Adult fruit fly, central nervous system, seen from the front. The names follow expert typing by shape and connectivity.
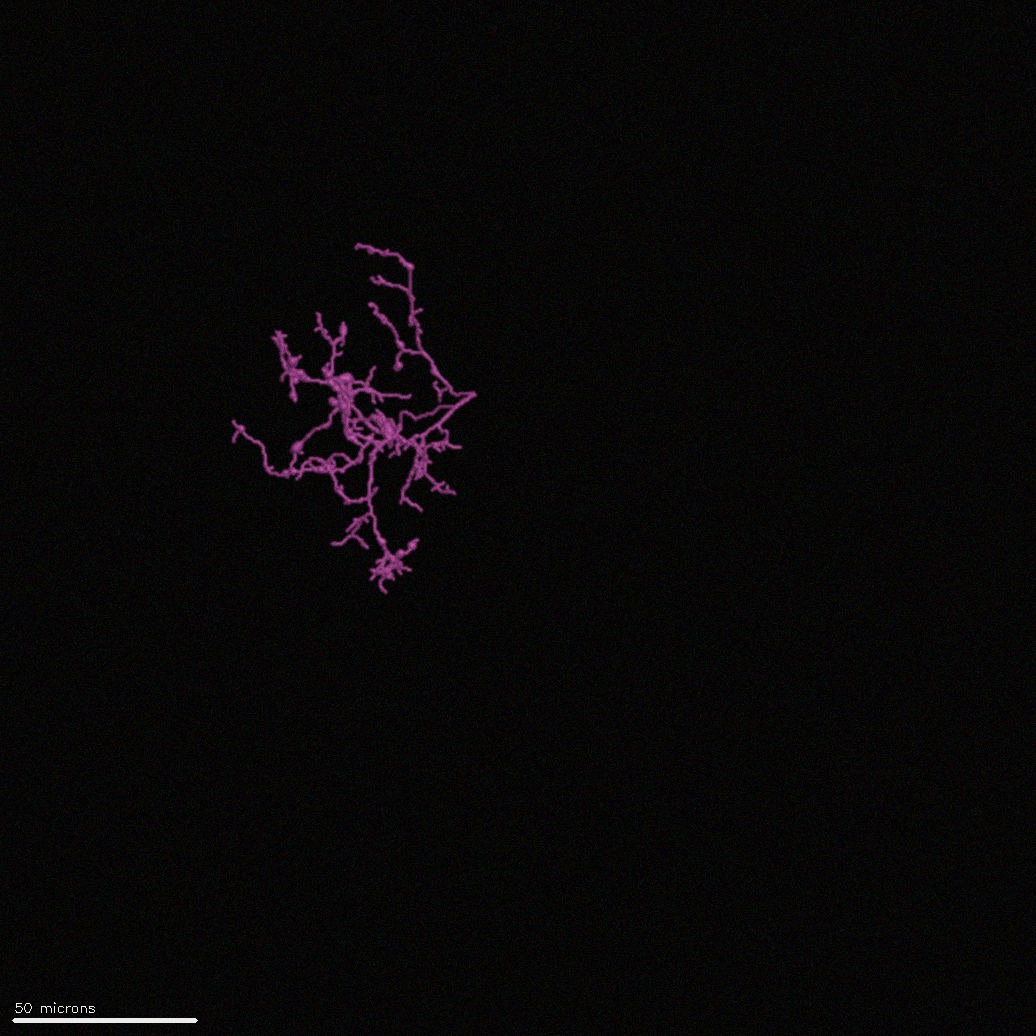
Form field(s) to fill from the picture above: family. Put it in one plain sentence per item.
The family is hemilineage 21A.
